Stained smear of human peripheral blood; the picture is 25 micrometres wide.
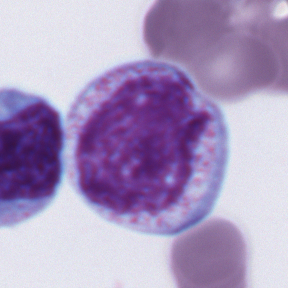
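Myelocyte, with a shallow notch on the right side of its nucleus. Notice how finely textured the chromatin is, rather than coarsely clumped. The cytoplasm is pale bluish-grey, and fine reddish-purple granules are scattered through it.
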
